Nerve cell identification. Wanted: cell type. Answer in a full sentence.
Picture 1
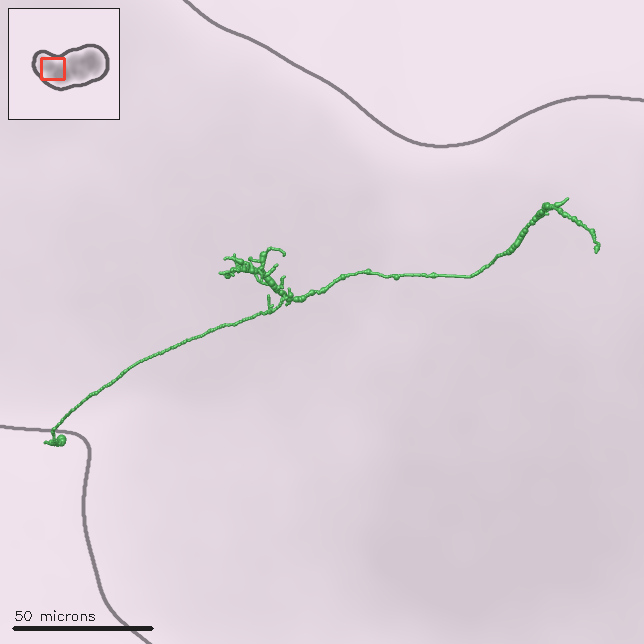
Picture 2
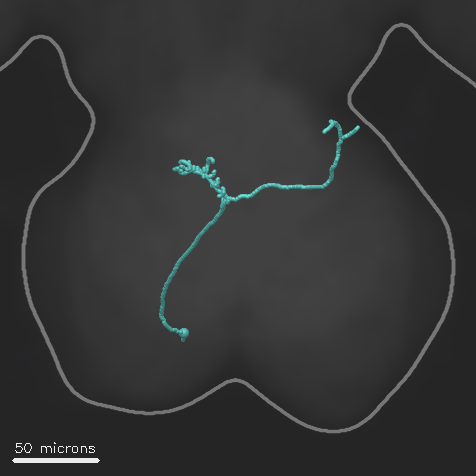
The cell type is IN07B098.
